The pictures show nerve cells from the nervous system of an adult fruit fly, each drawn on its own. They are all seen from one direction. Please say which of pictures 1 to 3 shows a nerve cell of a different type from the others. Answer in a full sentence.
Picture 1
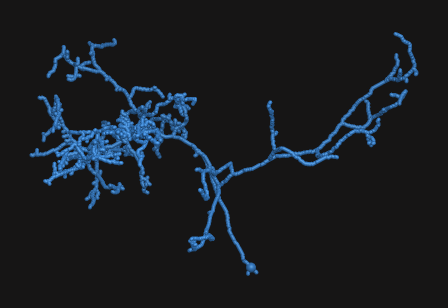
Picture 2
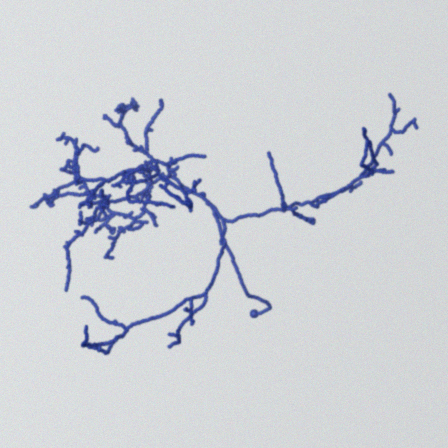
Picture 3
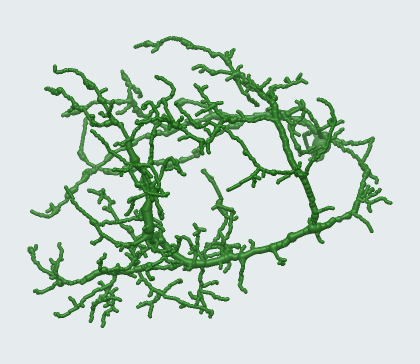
The nerve cell in picture 3 is of another cell type than the rest.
